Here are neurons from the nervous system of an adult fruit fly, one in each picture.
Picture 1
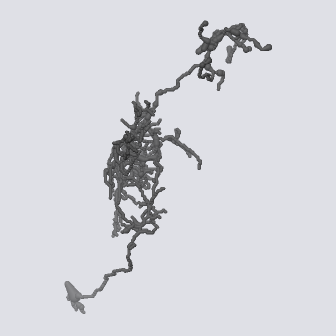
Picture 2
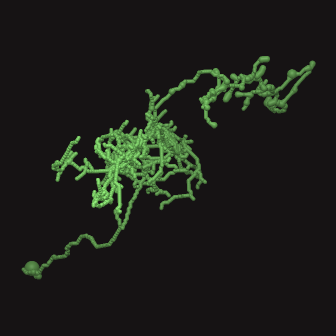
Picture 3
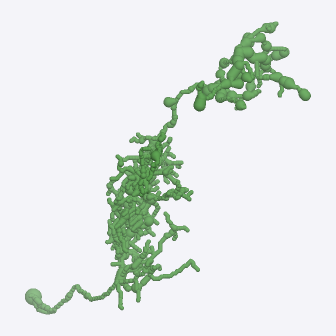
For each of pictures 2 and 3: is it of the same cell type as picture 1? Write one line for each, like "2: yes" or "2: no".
2: no
3: yes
